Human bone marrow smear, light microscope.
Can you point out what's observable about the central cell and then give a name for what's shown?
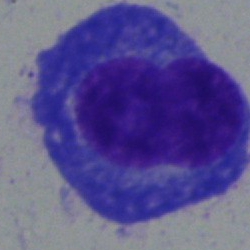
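Start with the outline: it's irregular, and the left side has a bumpy margin. Now look at the cytoplasm, which is abundant and stains deep blue. The nucleus sits off-centre, over toward the right. Along its left and lower sides, notice a paler zone of cytoplasm. What you're looking at is a plasma cell.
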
